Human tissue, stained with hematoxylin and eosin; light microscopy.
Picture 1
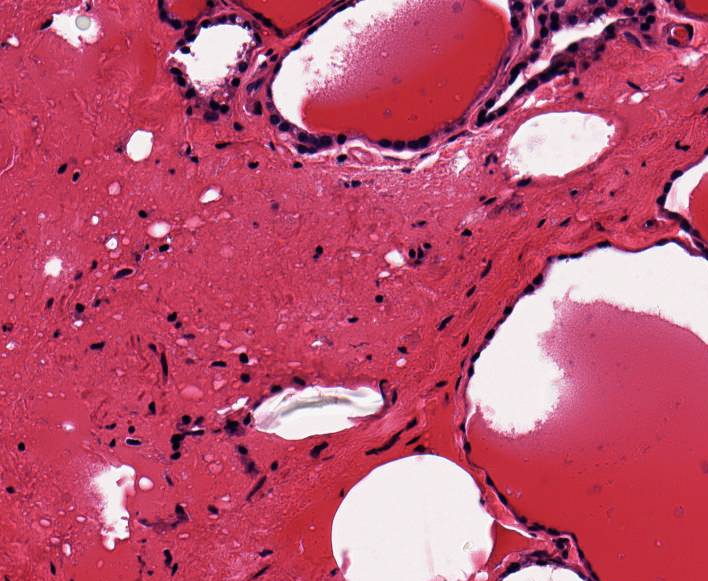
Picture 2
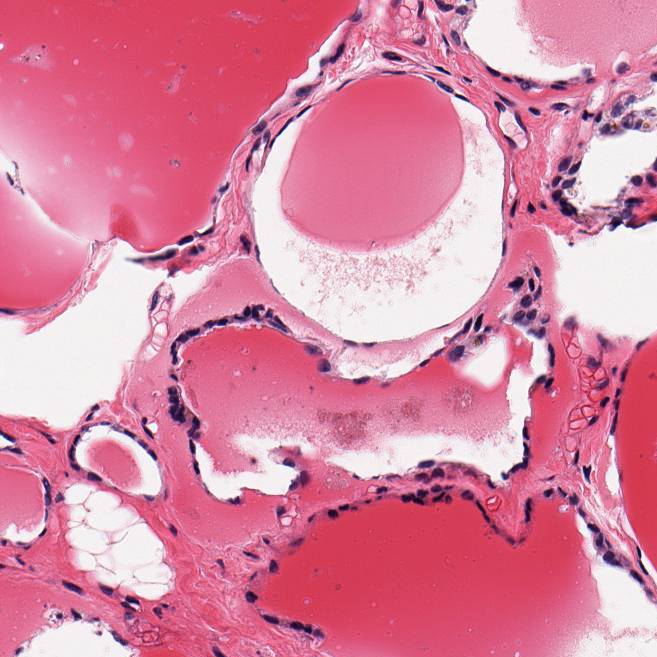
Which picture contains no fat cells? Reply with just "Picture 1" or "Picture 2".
Picture 1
